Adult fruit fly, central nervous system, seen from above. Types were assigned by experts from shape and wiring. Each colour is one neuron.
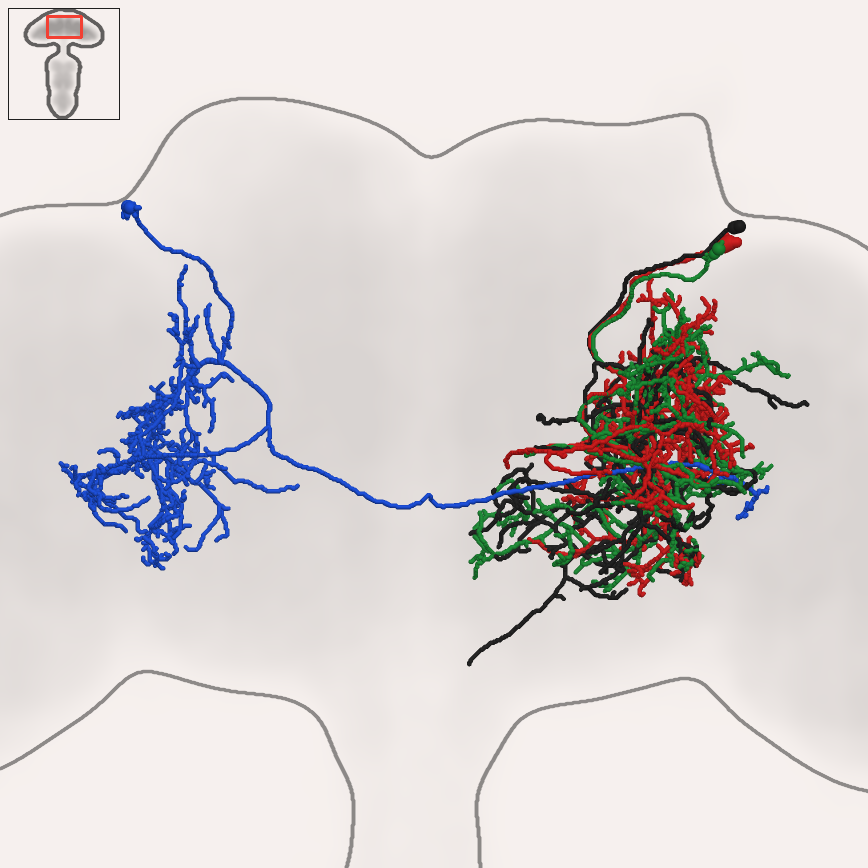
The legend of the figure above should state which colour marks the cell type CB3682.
black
